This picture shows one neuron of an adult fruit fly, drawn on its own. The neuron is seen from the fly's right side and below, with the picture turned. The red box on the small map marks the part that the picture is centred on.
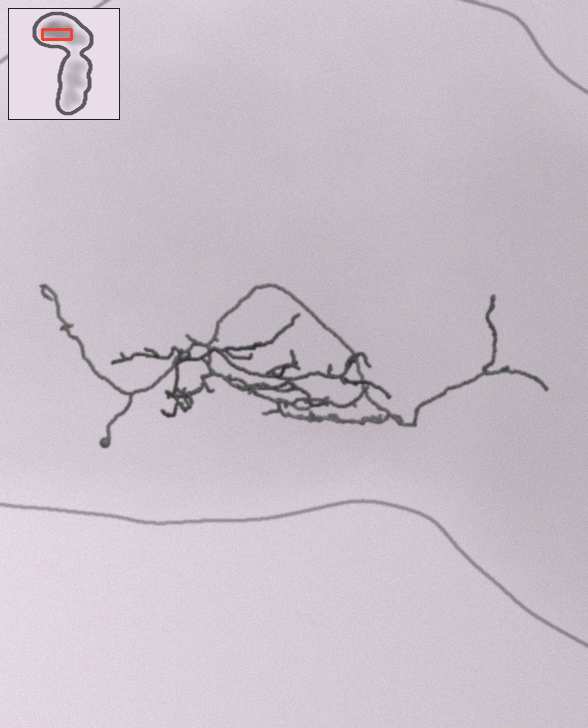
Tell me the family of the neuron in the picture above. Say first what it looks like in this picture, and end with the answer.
The cell body can be seen on the left of the picture. As drawn here it is more than twice as wide as it is tall. Its broad class is central-brain intrinsic neuron. The family is hemilineage DM6_central1.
